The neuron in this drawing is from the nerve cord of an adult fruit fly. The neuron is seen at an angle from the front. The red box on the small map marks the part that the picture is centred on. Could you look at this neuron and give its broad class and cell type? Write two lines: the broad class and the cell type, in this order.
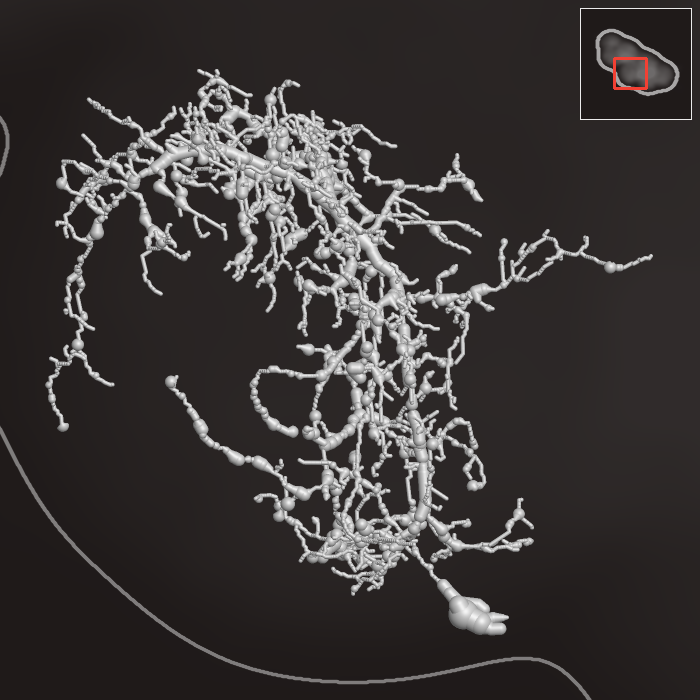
nerve-cord intrinsic neuron
INXXX468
